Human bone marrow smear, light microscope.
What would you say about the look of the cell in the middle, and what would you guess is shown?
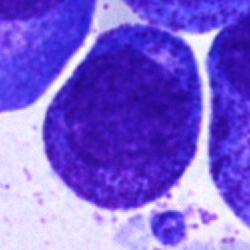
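Notice how round and smooth the outline is. Inside, close to the upper right edge, there is a small paler zone. Search the cell for vacuoles and you will see none. Other deeply stained cells lie close against it on its left and right. This is a promyelocyte.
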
